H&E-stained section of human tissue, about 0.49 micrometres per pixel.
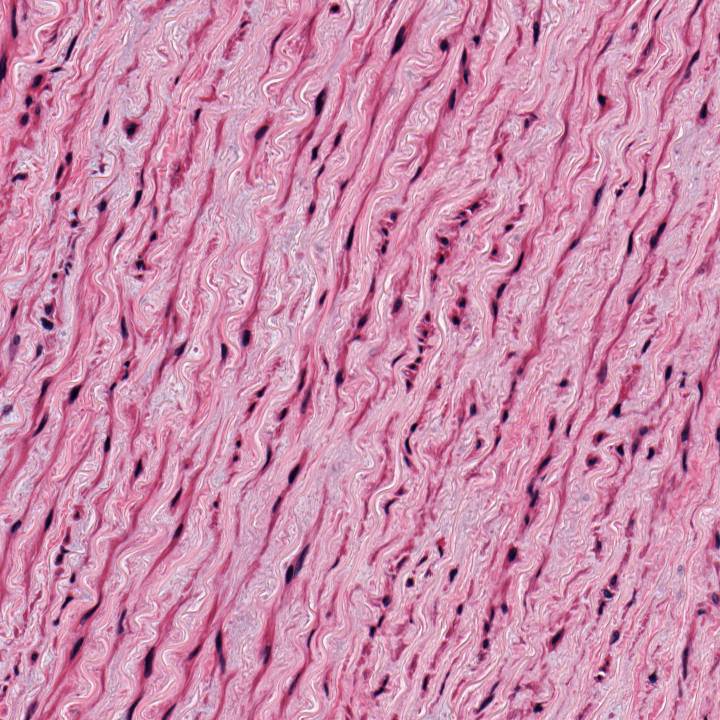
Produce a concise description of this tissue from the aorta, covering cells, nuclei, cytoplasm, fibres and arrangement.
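Point one, the fibres: they stain bright pink with eosin and follow a wavy, crimped course along their length. Point two, the nuclei: dark, elongated and spindle-shaped, with their long axes lying along the fibres. Point three, their spread: singly, at moderate density, across the whole field, with no clusters or sheets.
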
